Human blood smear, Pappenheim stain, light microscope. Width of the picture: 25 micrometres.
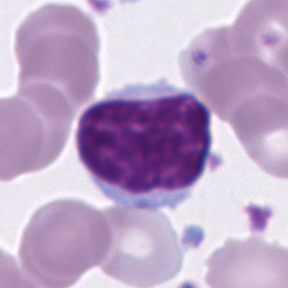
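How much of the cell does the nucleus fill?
About 80% of its area; the oval nucleus, about 12 by 9 micrometres in a cell about 12 micrometres across, nearly reaches the cell edge at the sides.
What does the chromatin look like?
Dark purple and coarsely clumped, with paler streaks between the clumps.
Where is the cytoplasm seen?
As a pale blue rim, mainly above and below the nucleus.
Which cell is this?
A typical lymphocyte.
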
